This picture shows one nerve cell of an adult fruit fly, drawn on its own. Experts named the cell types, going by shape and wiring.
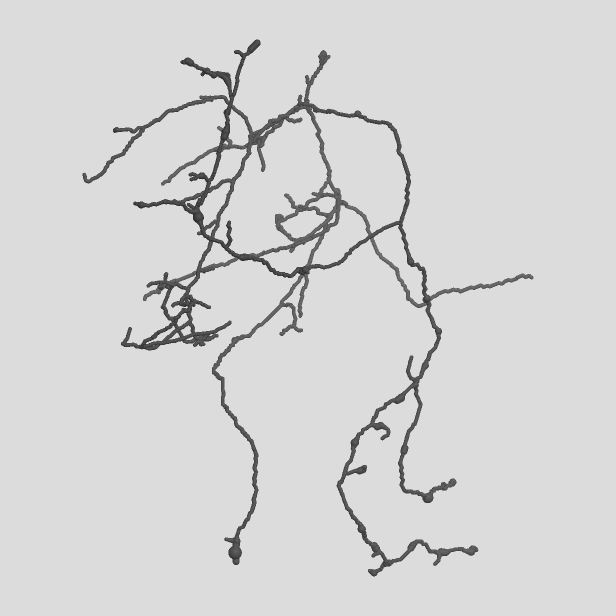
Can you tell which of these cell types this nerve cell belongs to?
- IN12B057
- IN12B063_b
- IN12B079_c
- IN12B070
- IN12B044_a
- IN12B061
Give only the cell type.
IN12B057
